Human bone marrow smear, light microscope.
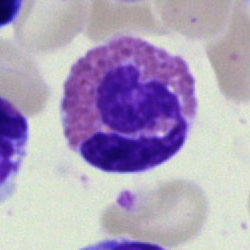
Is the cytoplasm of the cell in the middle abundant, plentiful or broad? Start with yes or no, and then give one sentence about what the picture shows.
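Yes. The cytoplasm is plentiful, with its widest part above and to the left of the nucleus.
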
